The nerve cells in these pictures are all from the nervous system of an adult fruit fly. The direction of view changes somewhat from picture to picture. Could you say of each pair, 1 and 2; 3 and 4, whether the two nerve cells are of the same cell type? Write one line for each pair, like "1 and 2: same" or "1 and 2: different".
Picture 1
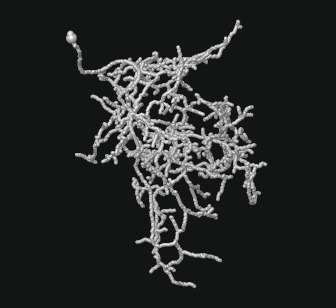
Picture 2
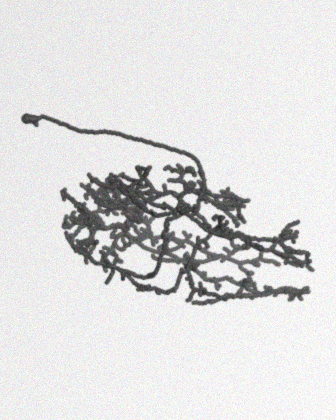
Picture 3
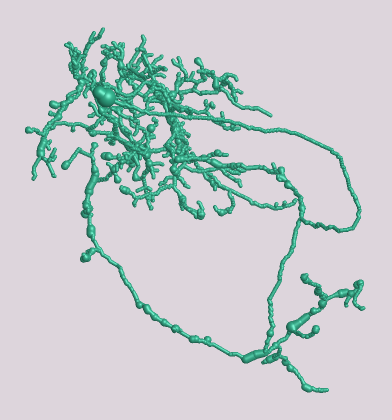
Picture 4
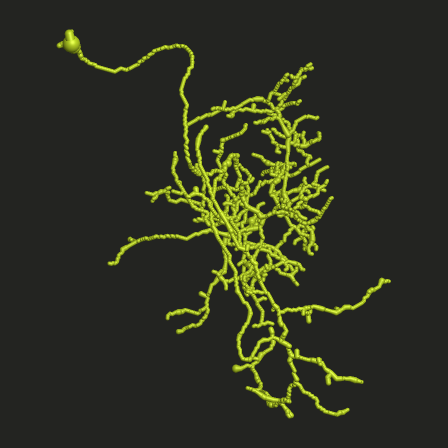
1 and 2: same
3 and 4: same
